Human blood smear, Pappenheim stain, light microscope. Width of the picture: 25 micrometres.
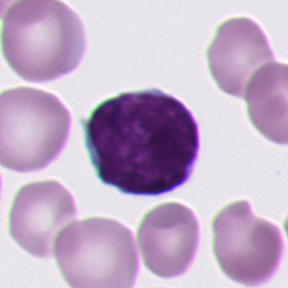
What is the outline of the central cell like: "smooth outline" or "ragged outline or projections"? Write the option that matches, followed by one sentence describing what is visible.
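Smooth outline. The cell outline is roughly round with a smooth edge.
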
